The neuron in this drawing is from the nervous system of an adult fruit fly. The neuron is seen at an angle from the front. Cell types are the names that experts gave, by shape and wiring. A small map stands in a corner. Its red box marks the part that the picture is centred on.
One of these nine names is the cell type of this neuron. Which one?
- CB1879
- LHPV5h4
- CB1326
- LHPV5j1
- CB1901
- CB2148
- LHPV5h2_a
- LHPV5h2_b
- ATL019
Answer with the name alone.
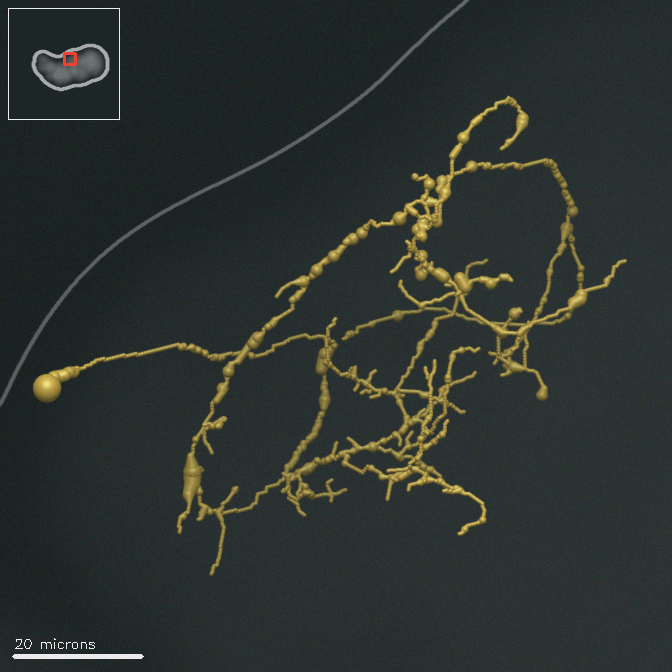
LHPV5j1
